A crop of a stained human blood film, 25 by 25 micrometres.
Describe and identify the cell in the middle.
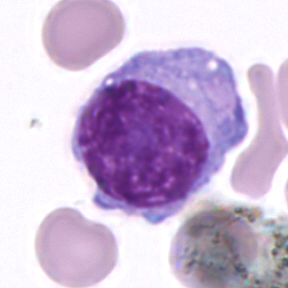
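You'll notice the outline is irregular, a bit bumpy and uneven round the edge. Most of the cytoplasm sits to the upper right of the nucleus, with a few small clear vacuoles in it, though no distinct granules show. That's a plasma cell.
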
